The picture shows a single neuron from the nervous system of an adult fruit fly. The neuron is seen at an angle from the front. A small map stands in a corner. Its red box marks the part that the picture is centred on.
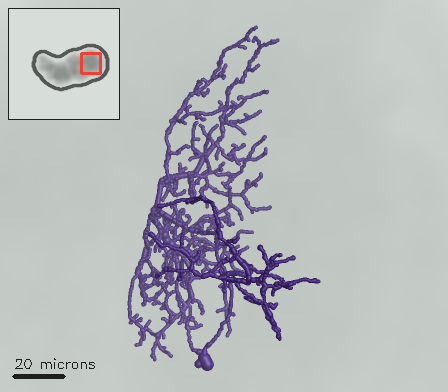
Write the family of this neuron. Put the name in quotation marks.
"LC"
